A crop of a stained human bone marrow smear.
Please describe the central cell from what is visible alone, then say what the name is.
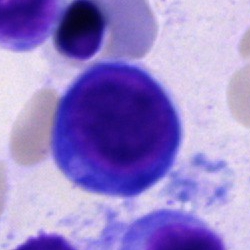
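Most of the cell is filled by a nucleus that stains dark purple. Only a narrow rim of deep blue cytoplasm remains, and this rim is widest at the lower left of the cell. The central cell is a proerythroblast.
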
